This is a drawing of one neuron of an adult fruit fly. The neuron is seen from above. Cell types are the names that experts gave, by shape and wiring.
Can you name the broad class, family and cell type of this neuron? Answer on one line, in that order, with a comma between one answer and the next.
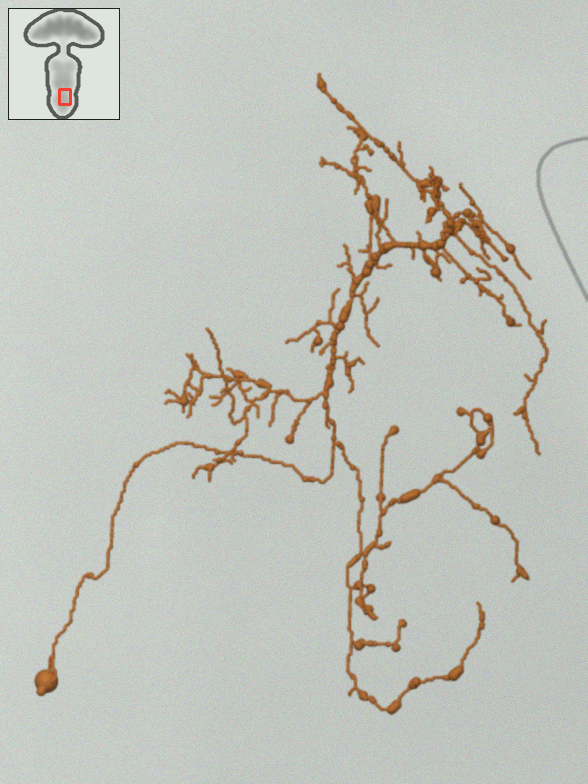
nerve-cord intrinsic neuron, hemilineage 14A, IN14A039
